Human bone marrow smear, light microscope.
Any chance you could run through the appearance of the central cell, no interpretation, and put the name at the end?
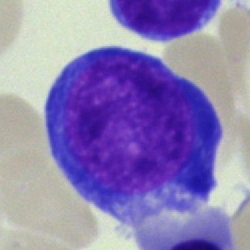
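The nucleus lies toward the upper left, so the cytoplasm forms a wider band on the right and below. Chromatin is finely and evenly stippled, not clumped. Cytoplasm is deep blue, paler and frothy-looking at the lower edge. Name: proerythroblast.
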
